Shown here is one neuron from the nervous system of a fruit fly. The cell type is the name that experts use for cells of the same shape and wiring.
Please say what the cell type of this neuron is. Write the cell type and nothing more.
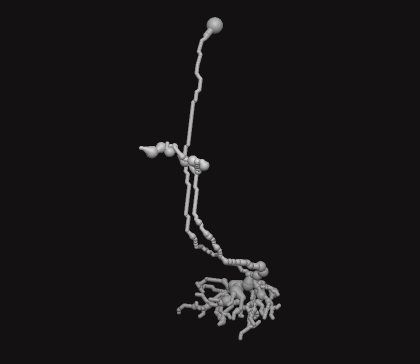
T4b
